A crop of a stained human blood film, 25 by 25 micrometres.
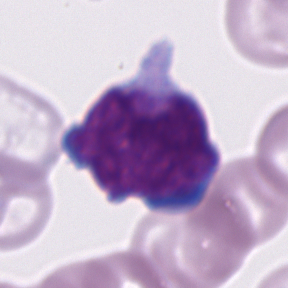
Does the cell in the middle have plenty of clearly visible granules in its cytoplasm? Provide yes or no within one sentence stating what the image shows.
No, no granules can be seen in the cytoplasm of this cell.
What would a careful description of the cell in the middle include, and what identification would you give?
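The cell outline is irregular and knobbly rather than smoothly round, and a single pale bluish cytoplasmic projection extends from the top of the cell. Cytoplasm is scant, appearing mainly as a thin rim at the edges, and is a deeper blue along the lower edge. The cell measures about 14 micrometres across. The nucleus measures about 13 by 10 micrometres and fills about 80% of the cell's area. The cell is a myeloblast.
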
